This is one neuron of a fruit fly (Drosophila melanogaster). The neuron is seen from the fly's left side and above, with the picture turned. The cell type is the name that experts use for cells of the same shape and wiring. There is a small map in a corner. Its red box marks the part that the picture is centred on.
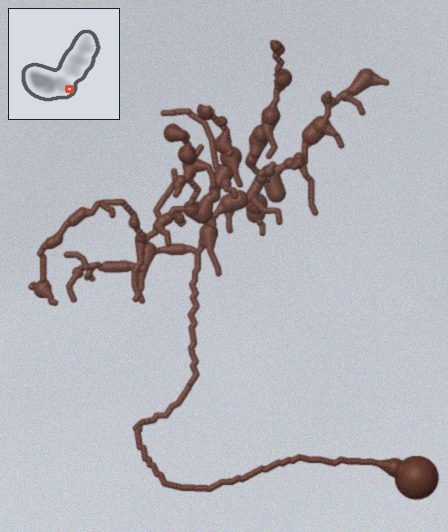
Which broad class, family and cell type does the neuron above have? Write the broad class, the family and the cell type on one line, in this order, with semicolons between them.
optic-lobe intrinsic neuron; Dm; Dm15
